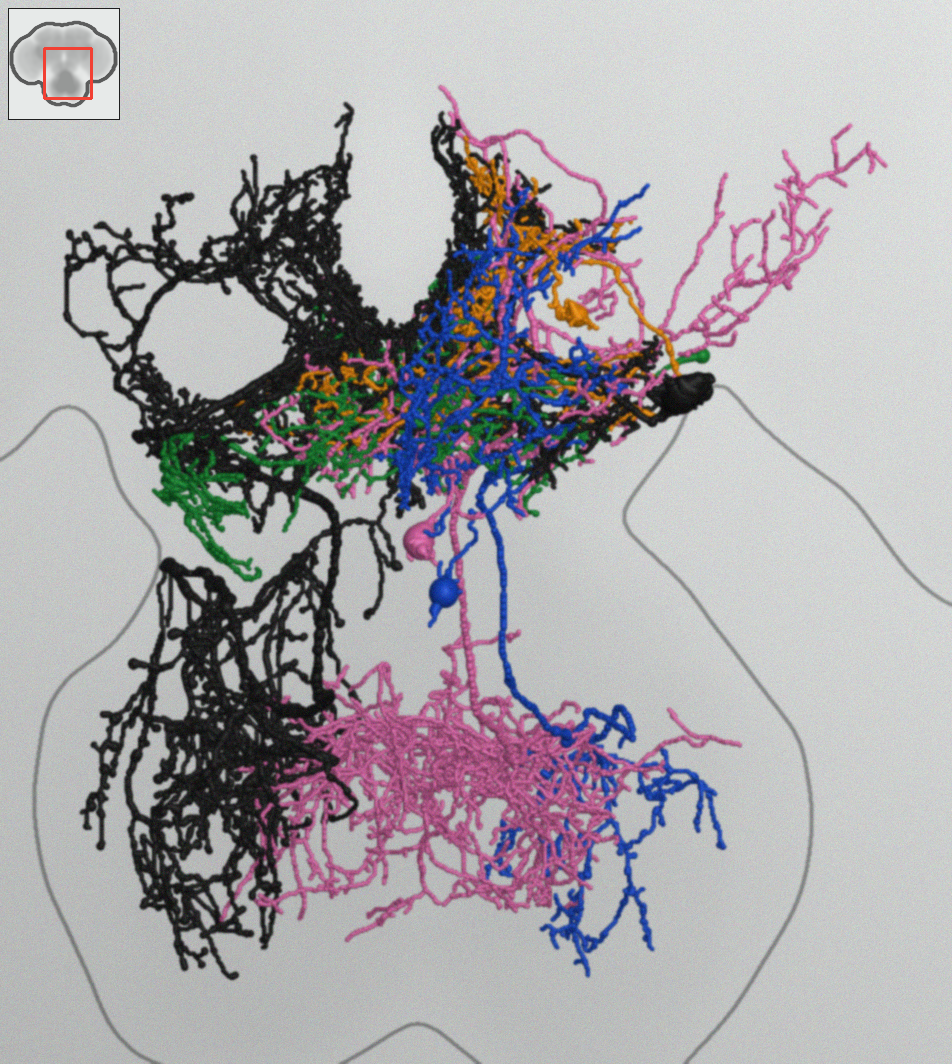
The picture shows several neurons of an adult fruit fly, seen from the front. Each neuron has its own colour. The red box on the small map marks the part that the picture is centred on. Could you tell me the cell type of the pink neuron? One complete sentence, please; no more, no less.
The neuron belongs to cell type DNge047.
